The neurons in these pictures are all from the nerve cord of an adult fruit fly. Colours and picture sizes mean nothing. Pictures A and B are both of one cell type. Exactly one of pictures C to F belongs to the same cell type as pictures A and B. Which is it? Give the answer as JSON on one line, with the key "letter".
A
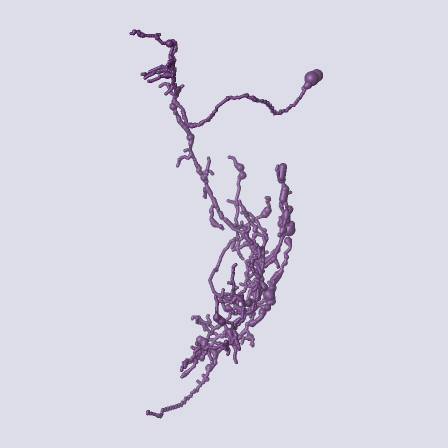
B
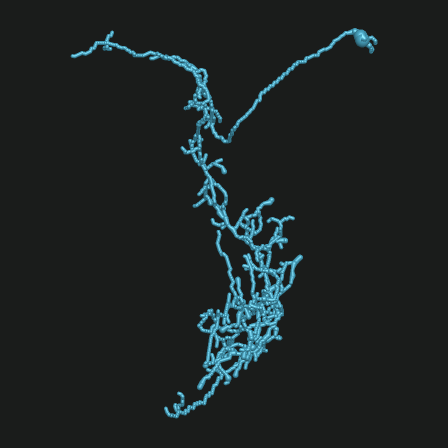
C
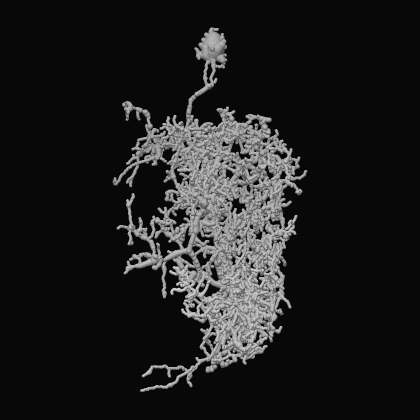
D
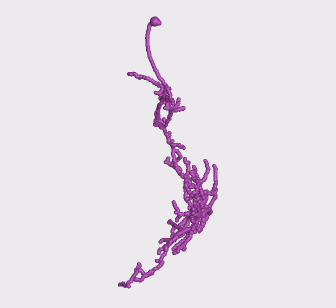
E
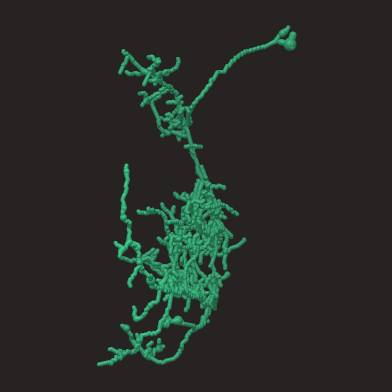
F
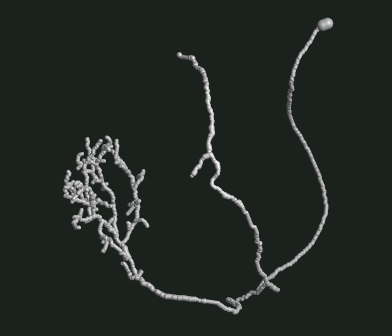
{"letter": "D"}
